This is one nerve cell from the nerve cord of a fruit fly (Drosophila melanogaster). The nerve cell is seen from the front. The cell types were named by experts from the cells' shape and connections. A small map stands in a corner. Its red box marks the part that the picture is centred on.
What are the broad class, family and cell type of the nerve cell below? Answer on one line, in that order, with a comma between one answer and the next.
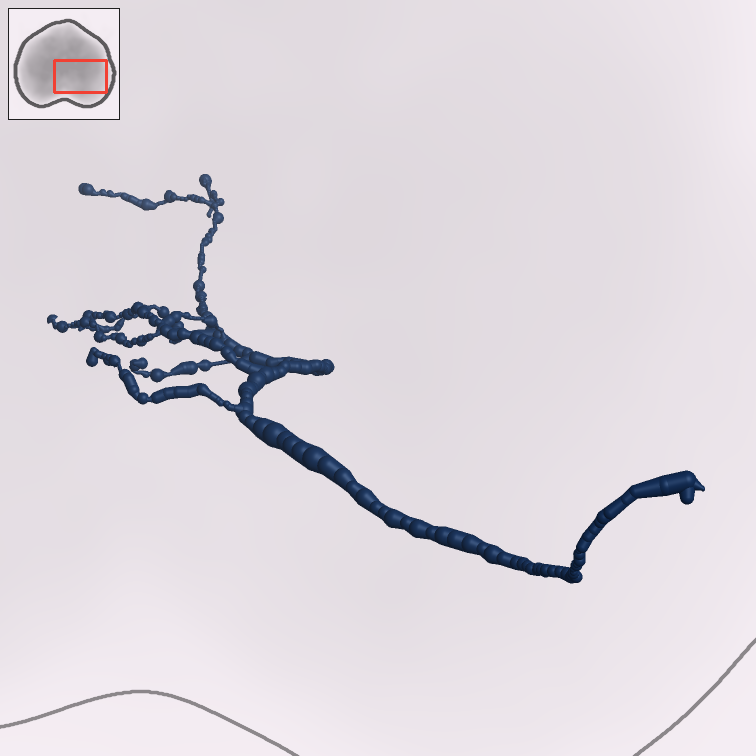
sensory neuron entering the nerve cord, class mechanosensory proprioceptive, SNpp55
